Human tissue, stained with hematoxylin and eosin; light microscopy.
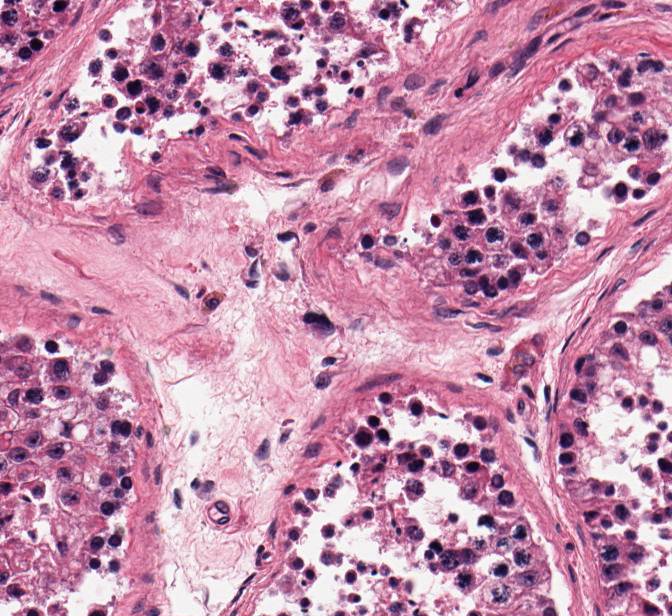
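Testis: tubular profiles at the edges and corners, with connective tissue between, widest centre and left. Each tubule is filled with many layers of rounded cells rather than a single lining around an open lumen. Its thick wall is pink, wavy, layered collagen with flattened spindle nuclei.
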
